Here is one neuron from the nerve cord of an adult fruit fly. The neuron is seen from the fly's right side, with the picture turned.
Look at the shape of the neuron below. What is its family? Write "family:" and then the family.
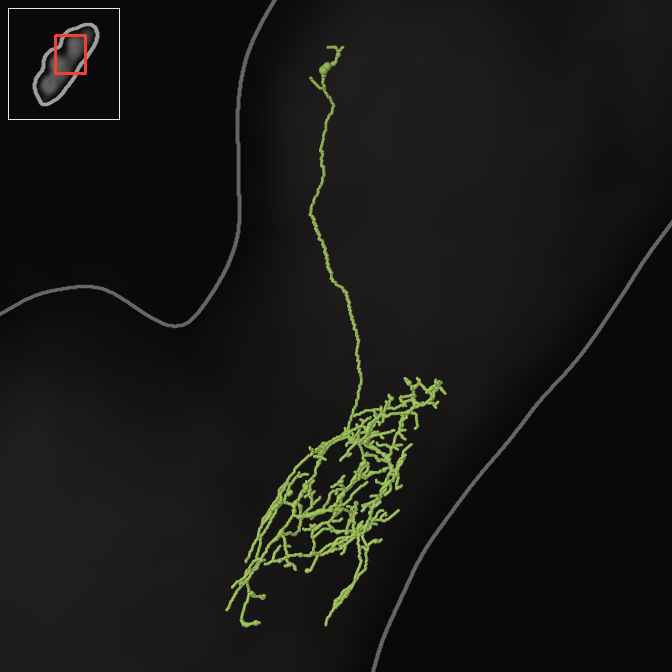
family: hemilineage 16B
